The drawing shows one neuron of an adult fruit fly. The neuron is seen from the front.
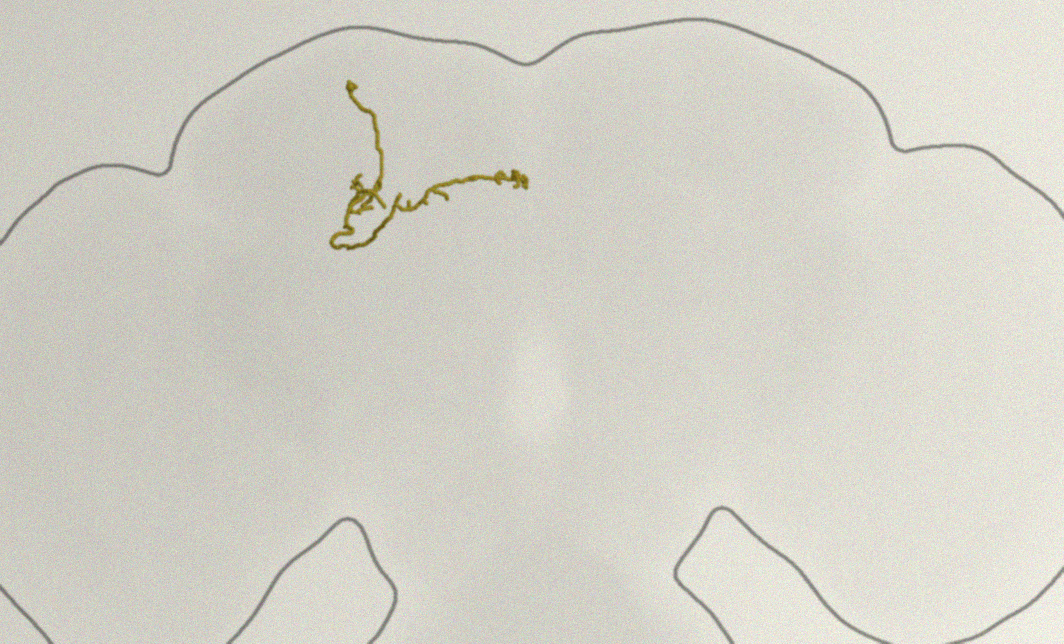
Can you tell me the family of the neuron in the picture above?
class Kenyon Cell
